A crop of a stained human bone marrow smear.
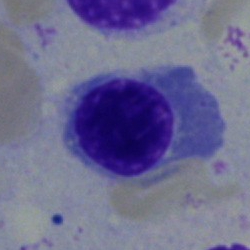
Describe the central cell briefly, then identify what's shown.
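In the central cell the nucleus lies to the left, and most of the cytoplasm is on the right. Its chromatin is dark purple and coarse, scattered with small paler patches. No distinct nucleolus is visible, and the cytoplasm contains no granules. This is an erythroblast.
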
